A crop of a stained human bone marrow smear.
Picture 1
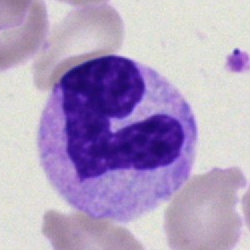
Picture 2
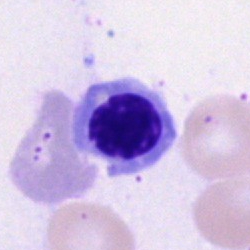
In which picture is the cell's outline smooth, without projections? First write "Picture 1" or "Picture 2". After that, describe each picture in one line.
Picture 1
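Picture 1: The cell outline is round and smooth.
Picture 2: The cell outline is irregular, with small blunt bulges at its edge.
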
